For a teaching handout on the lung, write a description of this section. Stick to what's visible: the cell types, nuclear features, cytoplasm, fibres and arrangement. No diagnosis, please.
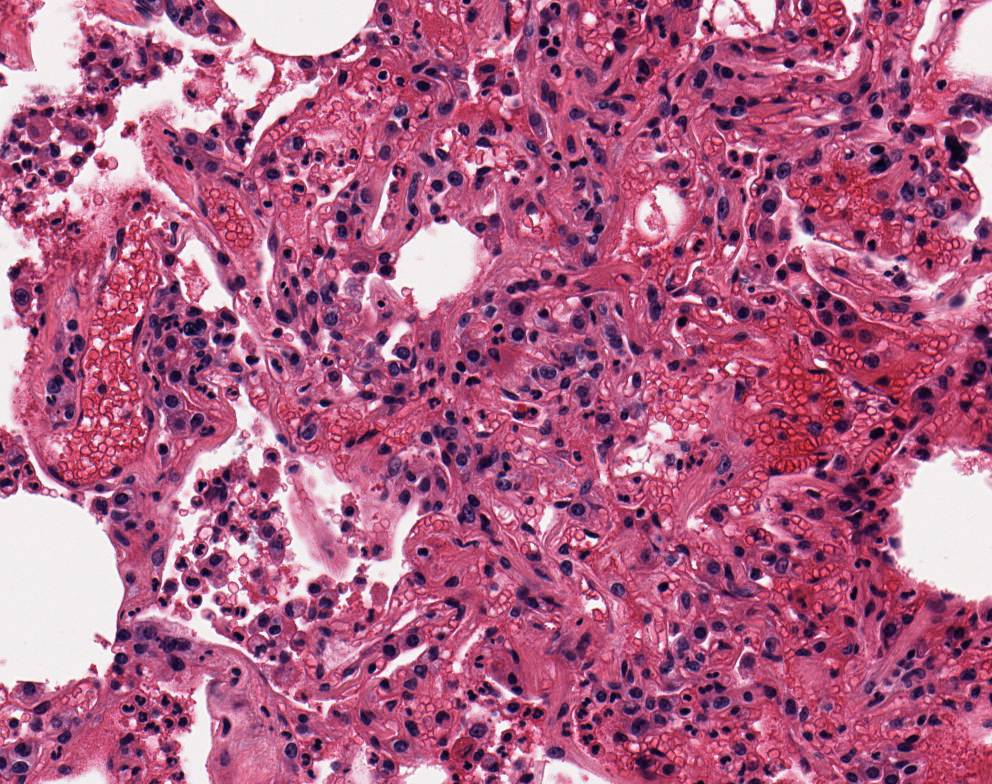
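Pattern: dense, cellular tissue of interlacing strands fills most of the field, with a few rounded empty spaces at its edges. Channels: many, thin-walled, distended and tightly packed with red blood cells, most conspicuously at left middle and right centre. Nuclei: numerous, small, round, dark-staining, scattered throughout the strands.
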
